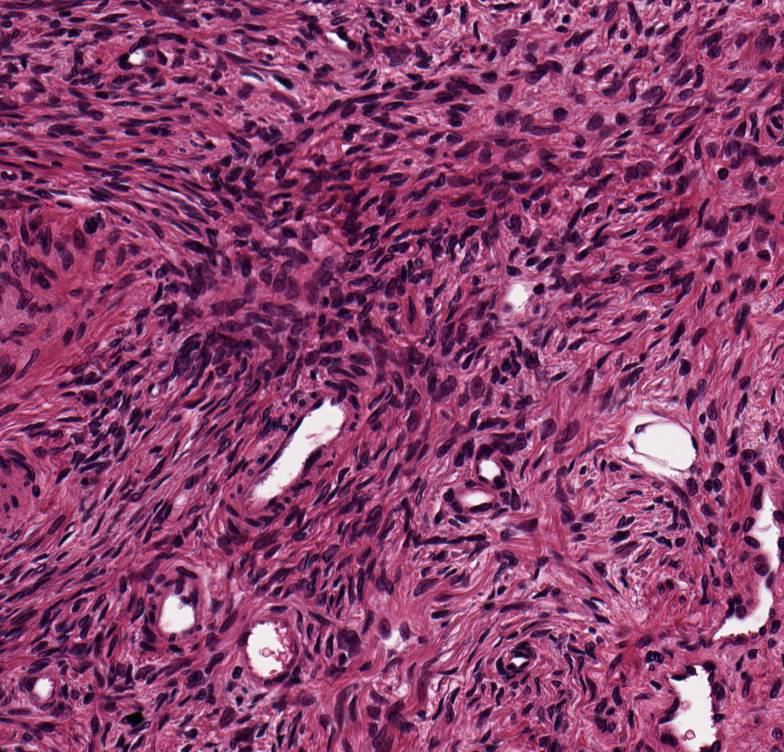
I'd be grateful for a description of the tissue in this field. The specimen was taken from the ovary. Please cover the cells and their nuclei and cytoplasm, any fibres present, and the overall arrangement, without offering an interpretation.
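Whole field filled by spindle cells in short intersecting fascicles and swirls. Nuclei elongated to oval, darkly stained. Cytoplasm pink and fibrillary; cell borders indistinct. Scattered small thin-walled vessels with open, empty lumens, mostly in the lower half.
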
